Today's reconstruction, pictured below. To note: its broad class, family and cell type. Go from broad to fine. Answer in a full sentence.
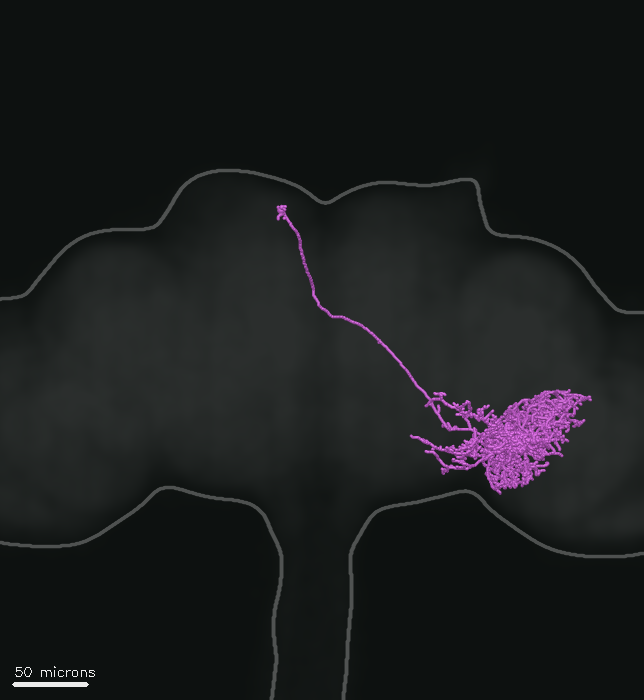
A visual centrifugal neuron of the LT family, type LT46.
